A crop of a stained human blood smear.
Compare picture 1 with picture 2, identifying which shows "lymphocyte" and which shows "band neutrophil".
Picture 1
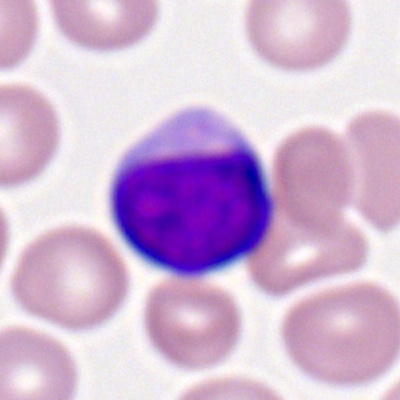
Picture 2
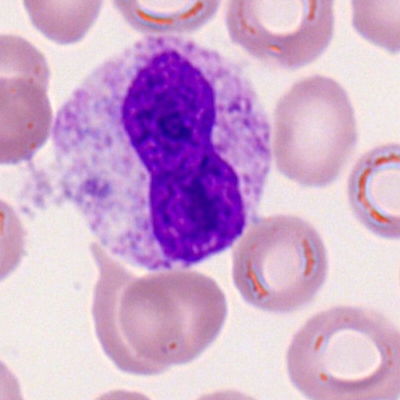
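Picture 1 shows a lymphocyte, and picture 2 shows a band neutrophil. The clearest difference lies in the cytoplasm: small purple granules are scattered throughout it in picture 2, whereas picture 1 shows neither granules nor vacuoles. In picture 1 the nucleus fills most of the cell and has a fairly straight upper border.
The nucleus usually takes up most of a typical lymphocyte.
Both cells have dark purple, coarsely clumped chromatin, and in picture 1 it is also dense.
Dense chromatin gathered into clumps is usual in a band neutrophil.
No nucleoli can be seen in the nucleus of picture 2. The outlines differ as well: picture 1 is roughly rounded with a slightly angular, peaked edge at the top, while picture 2 is roughly round with a ragged, frayed left edge. Red cells press against the right side of the cell in picture 1, and a red cell touches the lower edge of the cell in picture 2.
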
